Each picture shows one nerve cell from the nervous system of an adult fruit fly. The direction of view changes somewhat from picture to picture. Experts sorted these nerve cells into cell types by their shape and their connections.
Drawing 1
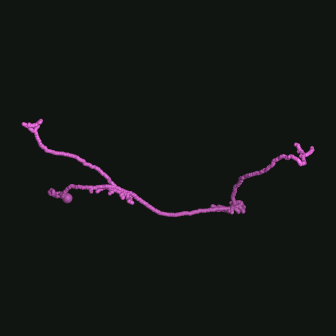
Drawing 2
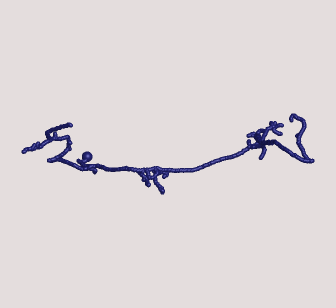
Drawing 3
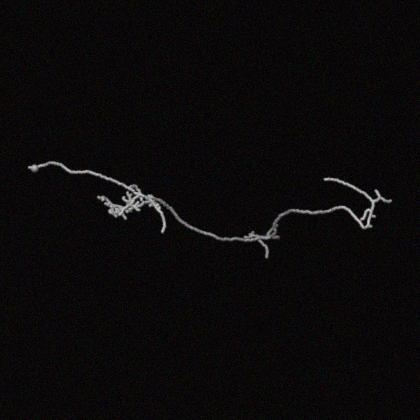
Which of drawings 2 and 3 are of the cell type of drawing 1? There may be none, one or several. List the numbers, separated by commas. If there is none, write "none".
2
